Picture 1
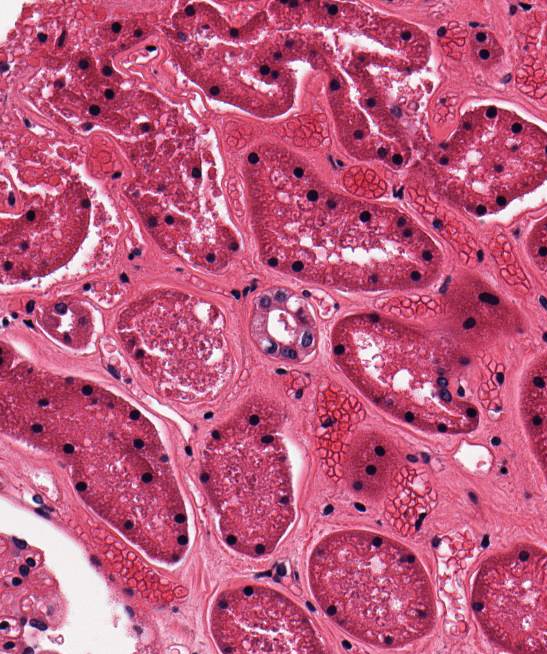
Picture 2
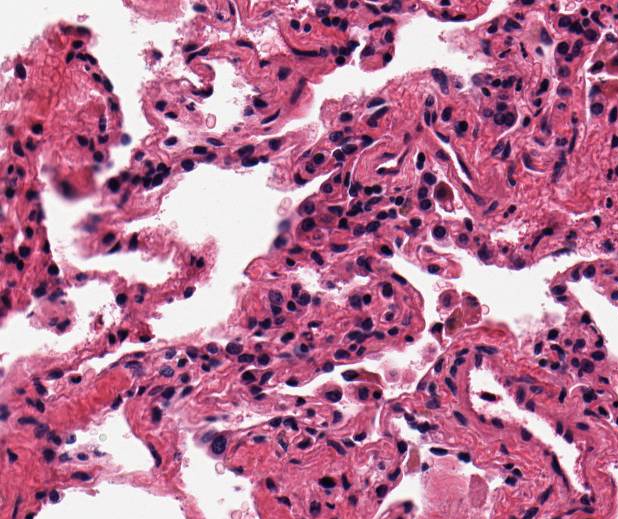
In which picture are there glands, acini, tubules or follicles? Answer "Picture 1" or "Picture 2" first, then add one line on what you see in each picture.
Picture 1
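What picture 1 shows: The field is filled with closely packed tubular profiles cut in various planes, separated by narrow strips of stroma.
What picture 2 shows: No glands or follicles are present in the field.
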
